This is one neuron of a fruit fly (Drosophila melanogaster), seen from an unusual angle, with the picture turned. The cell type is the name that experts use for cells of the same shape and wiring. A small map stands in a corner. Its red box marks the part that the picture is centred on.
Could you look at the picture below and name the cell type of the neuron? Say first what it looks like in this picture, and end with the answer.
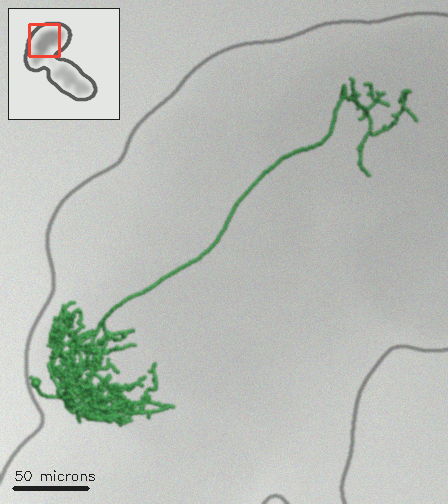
It is in the brain and does not reach the nerve cord. The cell body is at the lower left of the picture. From left to right in the picture it spans about 250 microns. It is a central-brain intrinsic neuron. Its cell type is CB3667.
